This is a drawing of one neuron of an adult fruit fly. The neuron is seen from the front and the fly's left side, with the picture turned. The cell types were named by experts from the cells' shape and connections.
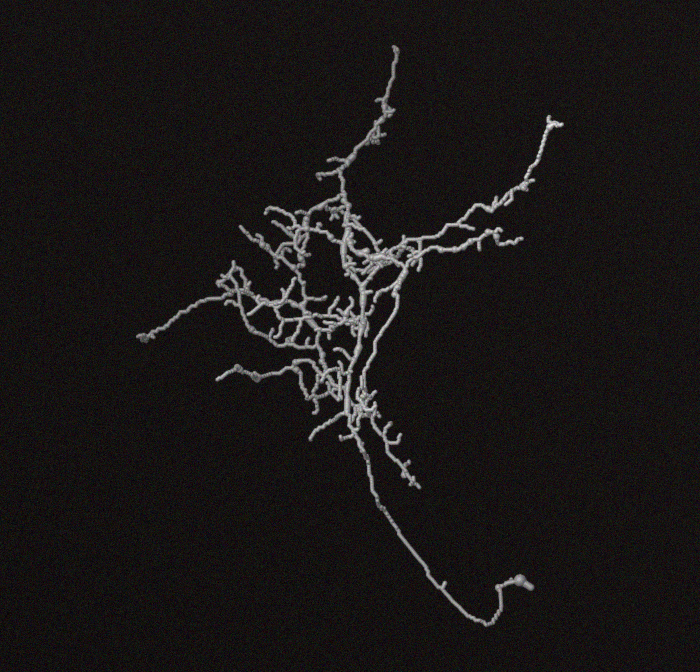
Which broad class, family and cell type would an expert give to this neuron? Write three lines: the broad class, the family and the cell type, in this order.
central-brain intrinsic neuron
hemilineage VLPp&l1_anterior
CL128_a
